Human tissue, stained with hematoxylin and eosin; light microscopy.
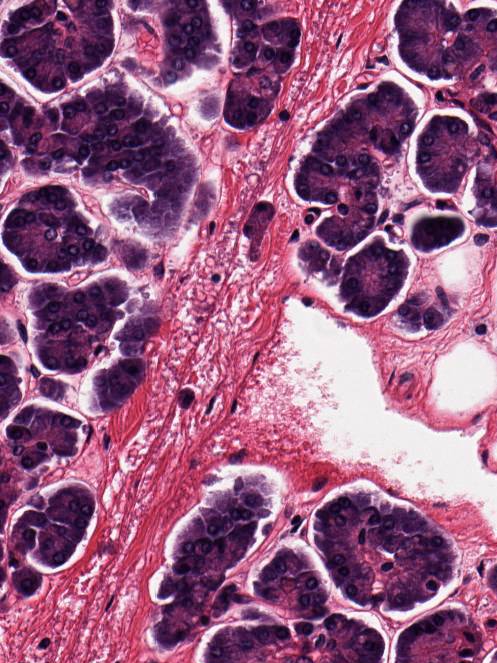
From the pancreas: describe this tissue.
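First the acini, which are rounded and lobulated, their cells grouped around small, inconspicuous central lumina. Next the acinar cytoplasm, abundant, purple and finely granular to foamy. Then the acinar nuclei, small, round and darkly stained. Last the connective tissue band, made of wavy eosinophilic collagen fibres with only scattered spindle-shaped nuclei.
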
